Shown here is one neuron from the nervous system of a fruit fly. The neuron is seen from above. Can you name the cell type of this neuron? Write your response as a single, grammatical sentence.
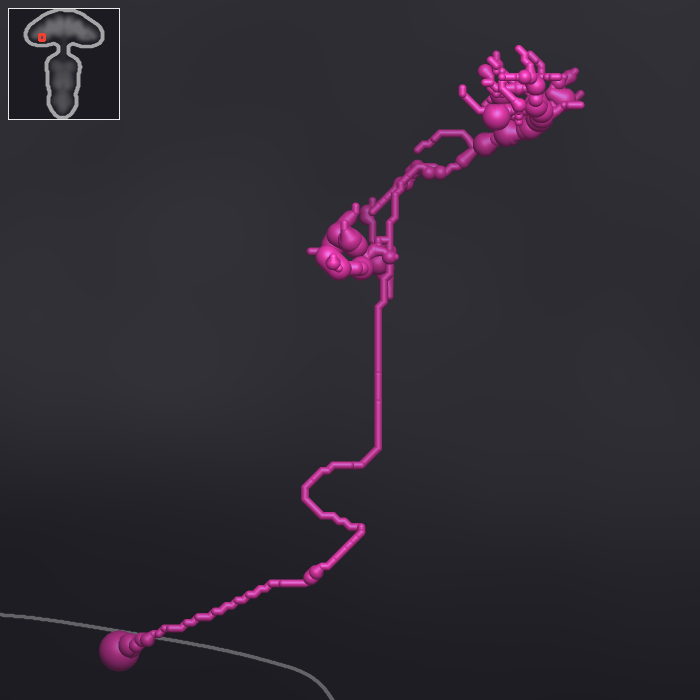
The cell type that this neuron has is T5a.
